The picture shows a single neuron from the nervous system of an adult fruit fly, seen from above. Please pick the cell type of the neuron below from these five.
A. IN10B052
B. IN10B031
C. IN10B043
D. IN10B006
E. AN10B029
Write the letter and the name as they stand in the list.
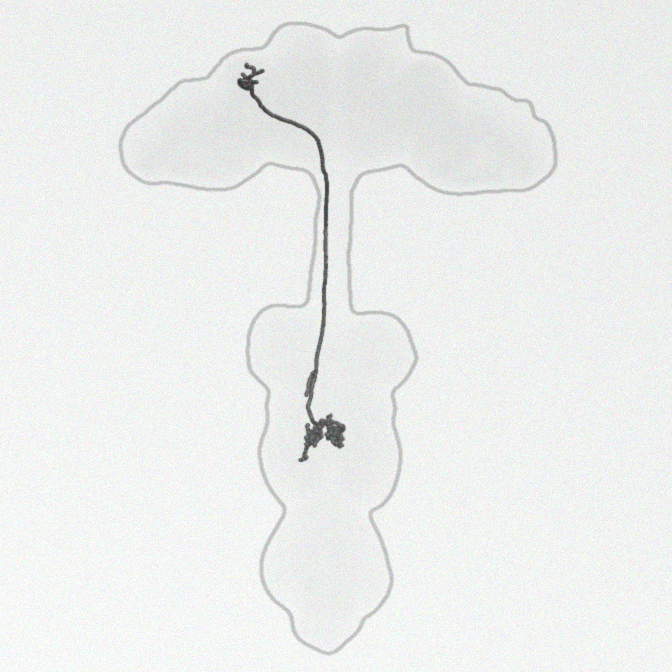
E. AN10B029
